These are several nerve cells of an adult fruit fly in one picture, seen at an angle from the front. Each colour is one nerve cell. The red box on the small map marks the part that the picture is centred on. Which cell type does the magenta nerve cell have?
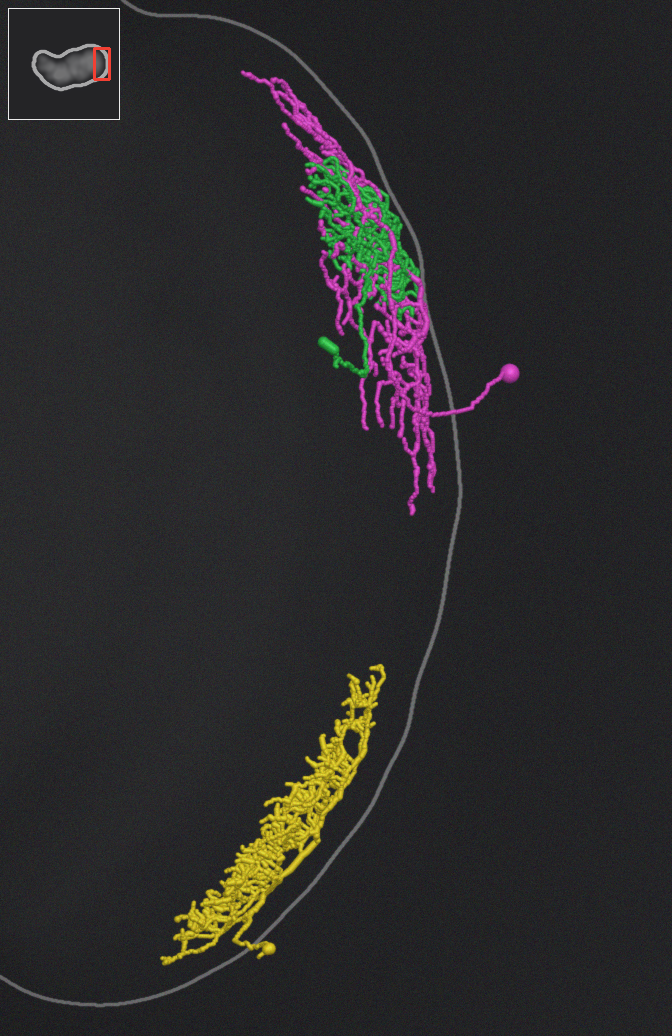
Dm18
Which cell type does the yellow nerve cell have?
Dm6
